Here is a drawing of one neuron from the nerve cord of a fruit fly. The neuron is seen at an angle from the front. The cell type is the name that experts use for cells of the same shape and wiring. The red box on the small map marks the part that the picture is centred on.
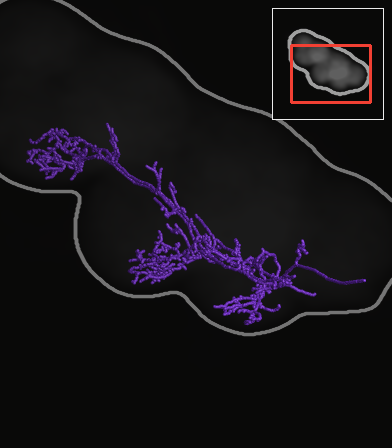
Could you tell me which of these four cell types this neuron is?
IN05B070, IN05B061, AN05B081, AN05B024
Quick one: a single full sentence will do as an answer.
By its cell type, the neuron is AN05B024.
